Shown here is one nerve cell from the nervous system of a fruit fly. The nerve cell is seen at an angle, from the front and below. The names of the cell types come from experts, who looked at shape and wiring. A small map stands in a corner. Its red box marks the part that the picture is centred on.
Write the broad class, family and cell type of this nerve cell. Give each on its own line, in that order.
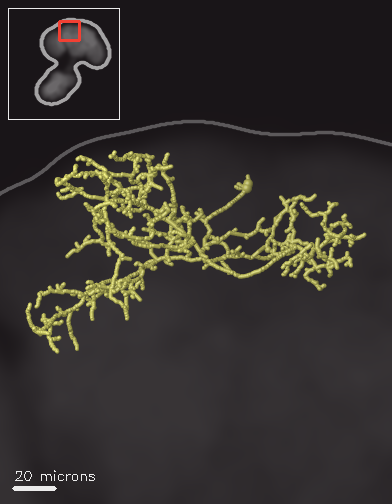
central-brain intrinsic neuron
hemilineage CLp1
SMP531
